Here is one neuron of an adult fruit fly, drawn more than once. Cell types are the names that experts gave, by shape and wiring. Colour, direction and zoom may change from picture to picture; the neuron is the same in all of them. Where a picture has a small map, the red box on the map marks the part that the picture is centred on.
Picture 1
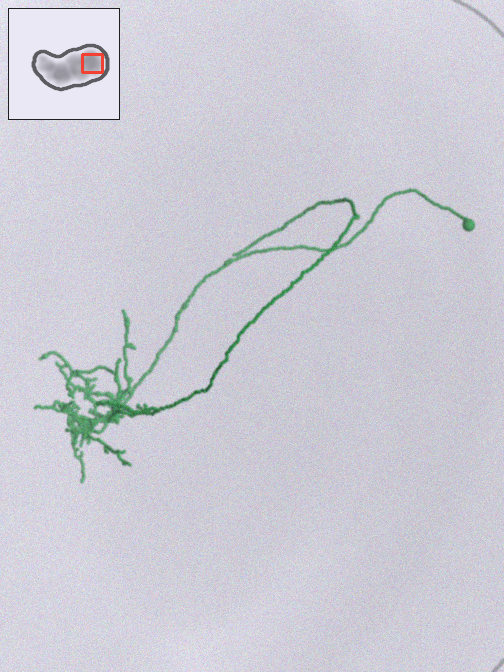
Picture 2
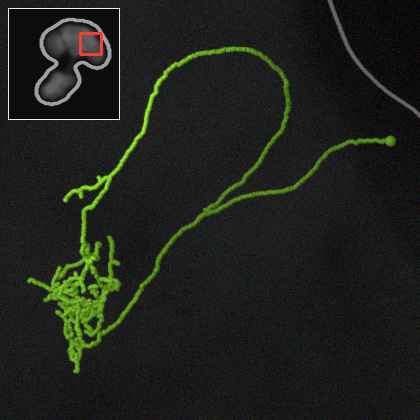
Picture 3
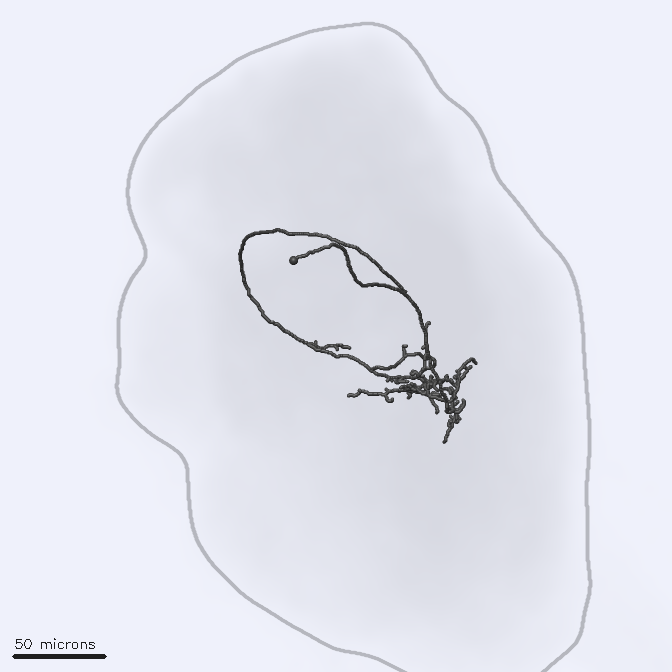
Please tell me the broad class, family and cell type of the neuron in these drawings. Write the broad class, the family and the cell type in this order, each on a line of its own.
central-brain intrinsic neuron
hemilineage SLPa&l1_lateral
WED039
